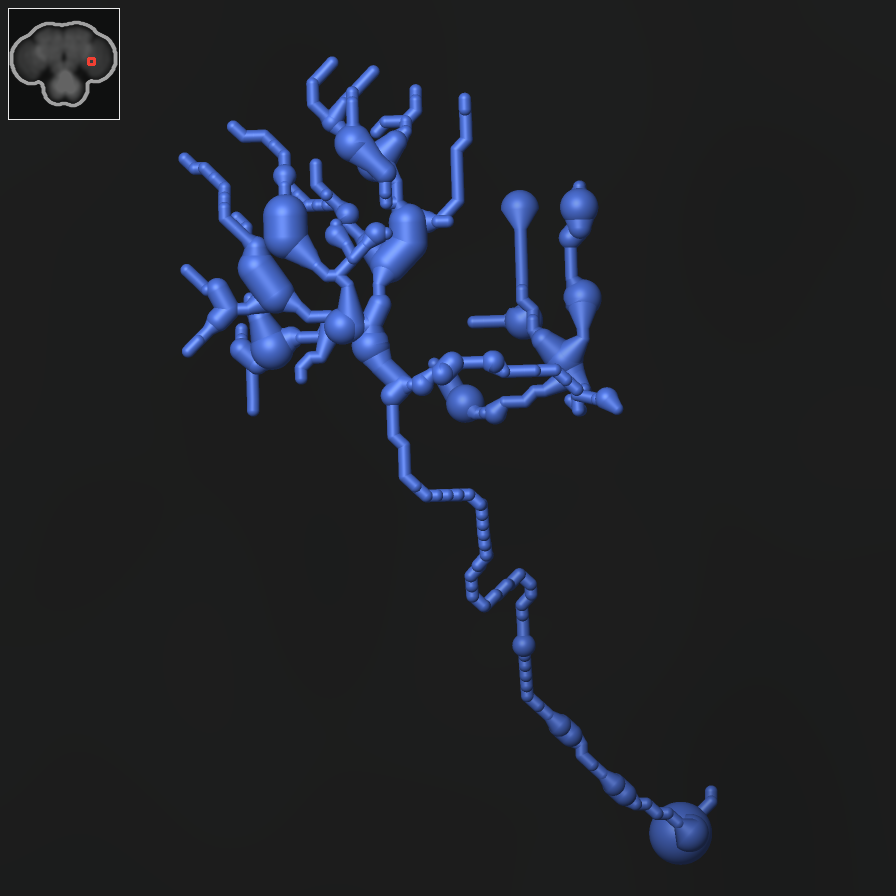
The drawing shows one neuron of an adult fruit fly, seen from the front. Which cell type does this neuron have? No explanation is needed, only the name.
T5b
